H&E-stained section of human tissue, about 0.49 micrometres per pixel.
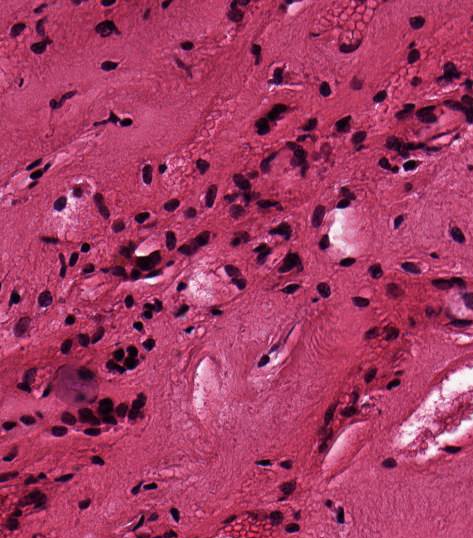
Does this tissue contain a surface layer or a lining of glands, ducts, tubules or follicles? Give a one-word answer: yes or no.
No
